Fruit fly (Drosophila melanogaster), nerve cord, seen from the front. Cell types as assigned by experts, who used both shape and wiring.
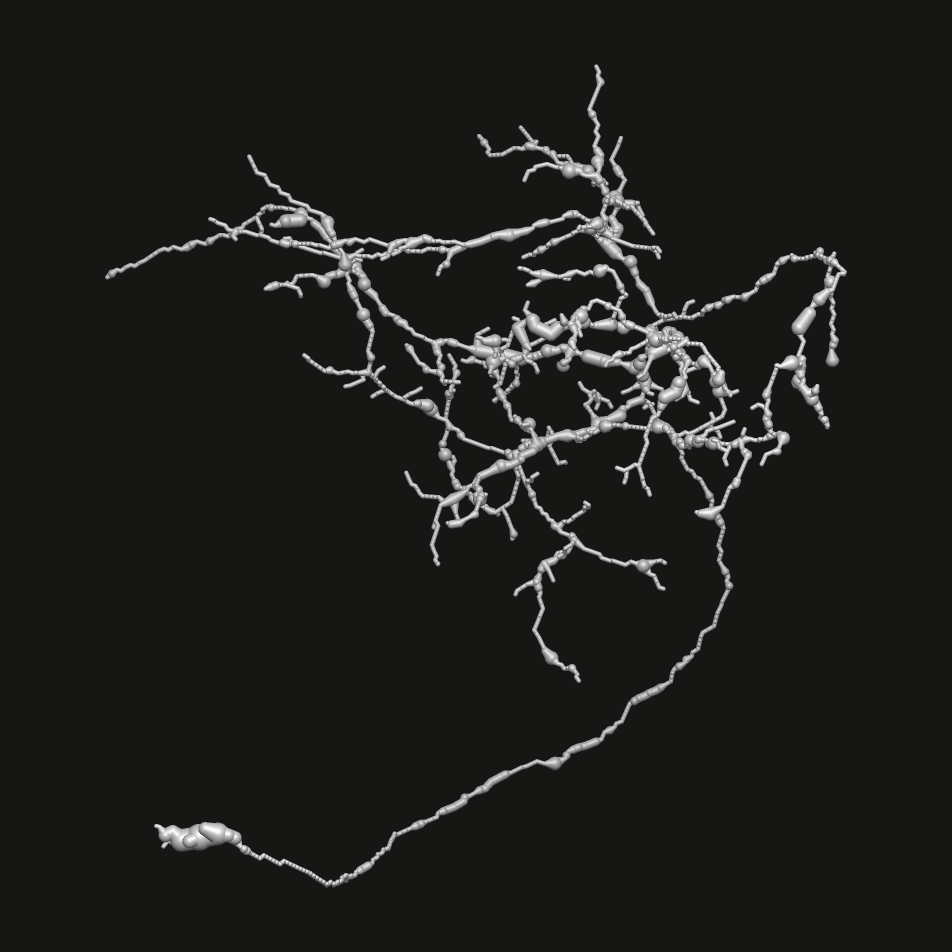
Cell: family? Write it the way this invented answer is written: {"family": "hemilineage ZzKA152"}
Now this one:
{"family": "hemilineage 04B"}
